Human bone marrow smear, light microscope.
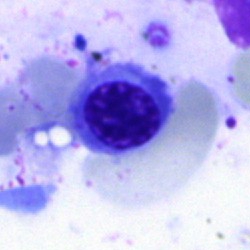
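Erythroblast, the central cell in a stained human bone marrow smear. Its outline is roughly round, though the upper border is slightly ragged. The cytoplasm stains a deep blue and contains no vacuoles. This cytoplasm forms a rim around the nucleus that is broadest above it.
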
